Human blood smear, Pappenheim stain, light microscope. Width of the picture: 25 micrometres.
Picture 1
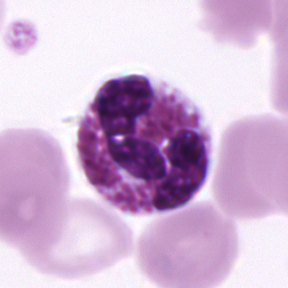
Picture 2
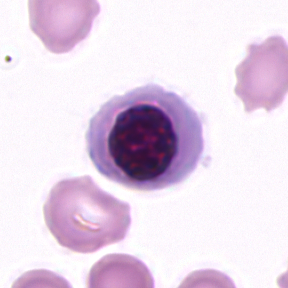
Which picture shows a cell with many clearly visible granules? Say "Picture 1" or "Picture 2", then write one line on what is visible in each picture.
Picture 1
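Picture 1: The cytoplasm is packed with coarse, rounded granules.
Picture 2: The cytoplasm shows no visible granules.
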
